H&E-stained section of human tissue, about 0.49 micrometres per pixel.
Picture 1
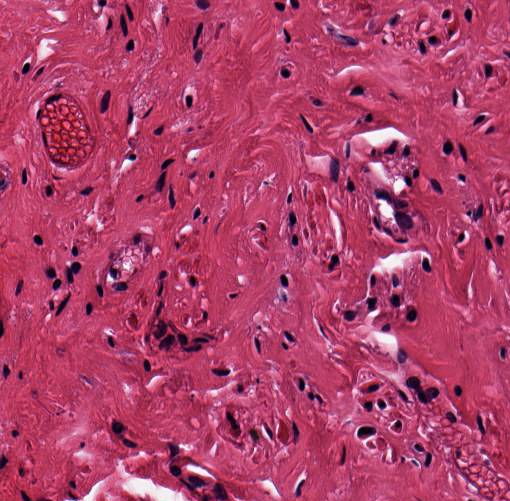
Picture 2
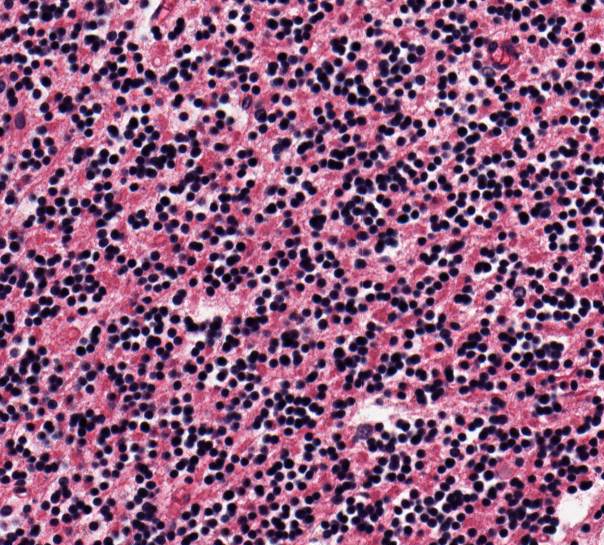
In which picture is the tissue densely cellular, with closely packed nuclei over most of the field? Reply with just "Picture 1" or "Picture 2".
Picture 2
